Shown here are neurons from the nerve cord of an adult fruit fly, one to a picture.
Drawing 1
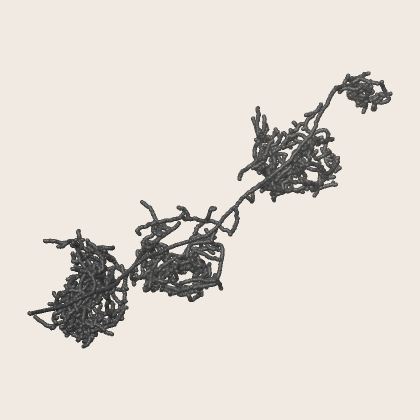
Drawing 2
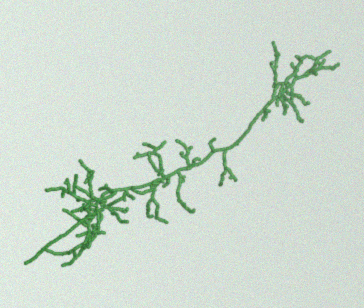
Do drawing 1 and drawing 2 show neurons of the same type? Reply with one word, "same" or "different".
different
